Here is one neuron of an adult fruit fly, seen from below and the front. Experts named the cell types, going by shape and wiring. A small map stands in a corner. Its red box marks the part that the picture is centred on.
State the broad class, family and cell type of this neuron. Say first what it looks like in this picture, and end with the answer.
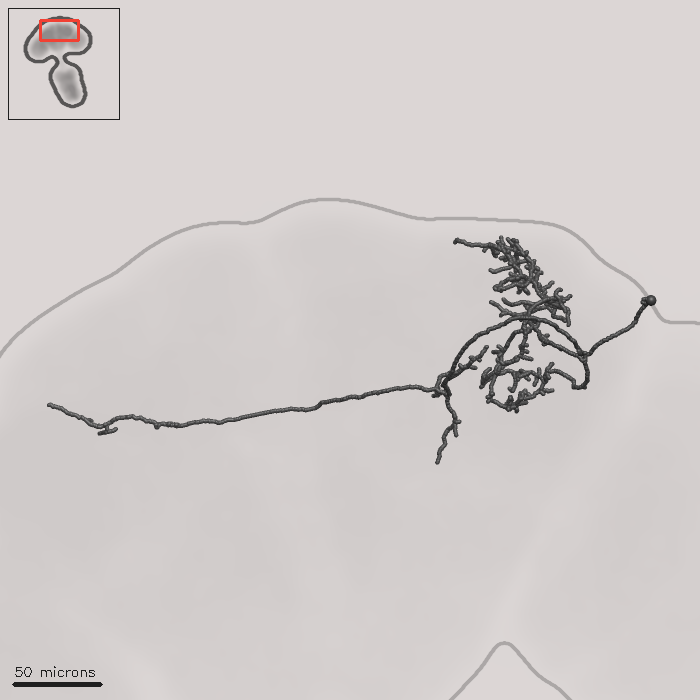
It lies in the brain. Its cell body lies on the right of the picture. By the scale bar it is about 350 microns wide in this view. This is a central-brain intrinsic neuron. The family is hemilineage SLPav1_medial. It is of cell type SLP227.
